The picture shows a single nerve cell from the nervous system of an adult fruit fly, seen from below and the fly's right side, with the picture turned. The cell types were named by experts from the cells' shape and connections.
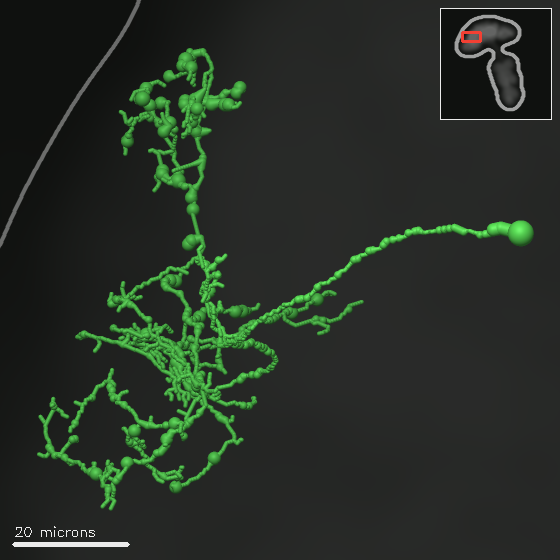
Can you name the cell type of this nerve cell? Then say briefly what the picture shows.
The cell type is CB1103. Its broad class is central-brain intrinsic neuron. The cell body is on the right of the picture. From left to right in the picture it spans about 85 microns. The picture shows dozens of branch ends.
